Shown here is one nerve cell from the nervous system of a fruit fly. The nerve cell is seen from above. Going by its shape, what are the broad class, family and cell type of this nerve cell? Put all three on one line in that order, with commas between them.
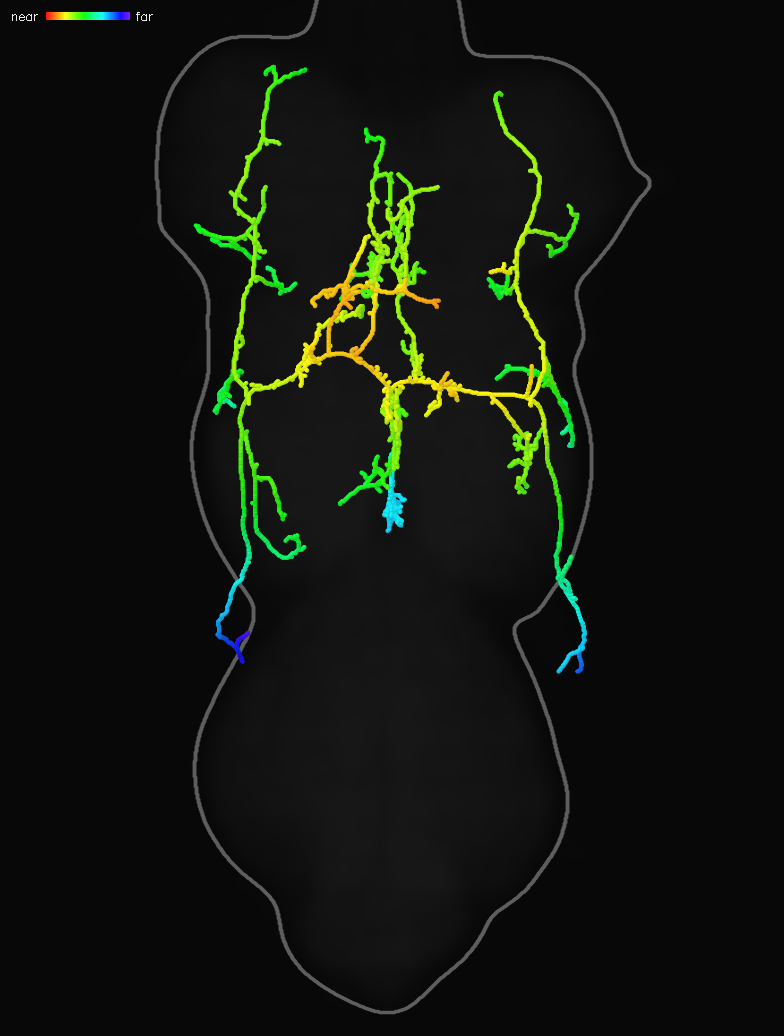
efferent neuron of the nerve cord, hemilineage 00B, EN00B008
